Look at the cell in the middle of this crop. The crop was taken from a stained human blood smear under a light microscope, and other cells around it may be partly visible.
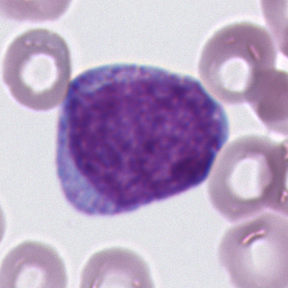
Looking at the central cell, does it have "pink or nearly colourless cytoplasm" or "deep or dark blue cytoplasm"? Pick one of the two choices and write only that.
Deep or dark blue cytoplasm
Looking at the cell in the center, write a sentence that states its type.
This particular crop is centered on an atypical promyelocyte.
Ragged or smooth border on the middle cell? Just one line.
Smooth outline, no projections: that is the whole story of its edge.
